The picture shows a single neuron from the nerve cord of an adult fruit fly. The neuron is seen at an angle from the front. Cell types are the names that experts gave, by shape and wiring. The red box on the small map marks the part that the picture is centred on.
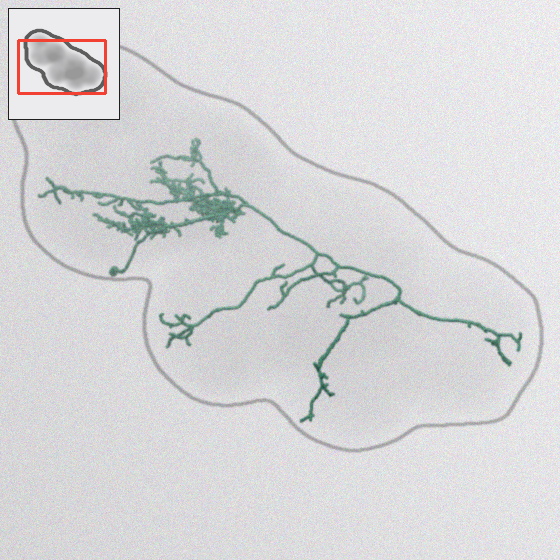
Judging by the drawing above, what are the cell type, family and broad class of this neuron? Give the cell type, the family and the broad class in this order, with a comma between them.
IN07B002, hemilineage 07B, nerve-cord intrinsic neuron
